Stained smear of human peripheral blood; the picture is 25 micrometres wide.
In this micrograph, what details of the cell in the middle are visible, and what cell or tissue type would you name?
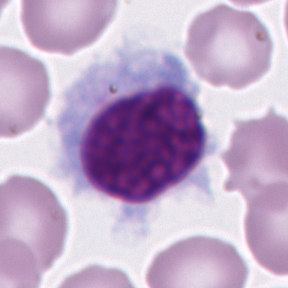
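Start at the border: it is ragged, and fine irregular projections fringe the cytoplasm. Now the nucleus, which is oval with a smooth, unlobed contour, and no distinct nucleolus stands out in it. Notice, too, the pale greyish blue of the cytoplasm. This cell is a hairy cell.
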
